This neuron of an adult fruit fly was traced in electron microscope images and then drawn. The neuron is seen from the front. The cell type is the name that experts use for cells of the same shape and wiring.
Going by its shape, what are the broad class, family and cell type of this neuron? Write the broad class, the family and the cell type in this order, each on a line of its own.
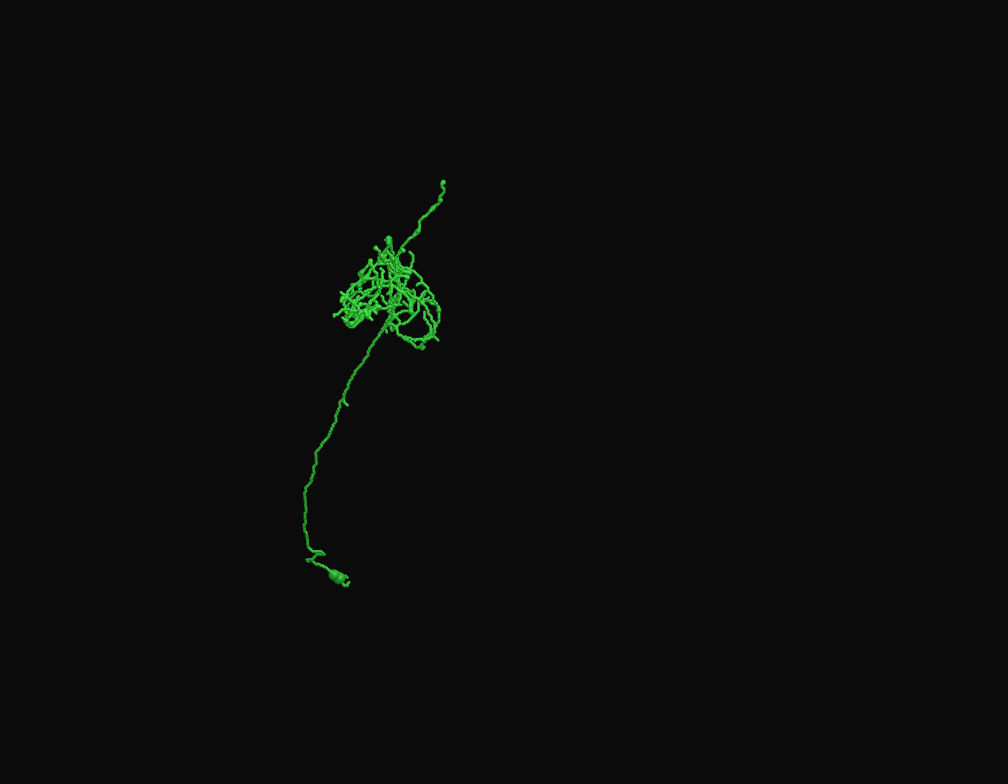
nerve-cord intrinsic neuron
hemilineage 16B
IN16B107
